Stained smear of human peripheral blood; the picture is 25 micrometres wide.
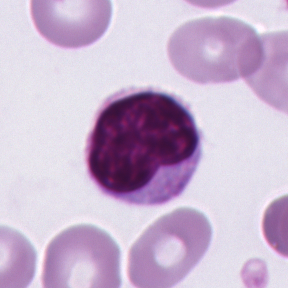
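Large granular lymphocyte, the nucleated cell at the centre of this stained peripheral blood smear. First, the outline: round. Next, the nucleus: placed toward the upper left of the cell, with a notch on its lower right side. Last, the cytoplasm: pale lilac.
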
